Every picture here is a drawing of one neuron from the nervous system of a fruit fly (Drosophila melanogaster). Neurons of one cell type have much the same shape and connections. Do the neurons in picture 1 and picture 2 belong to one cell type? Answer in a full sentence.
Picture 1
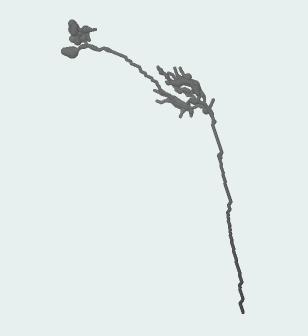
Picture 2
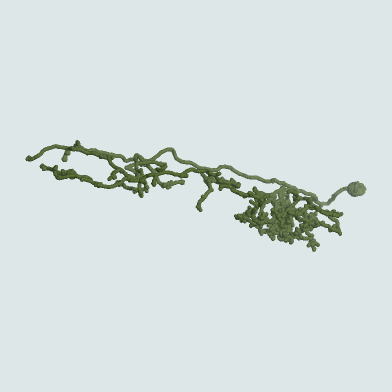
They are of different cell types.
